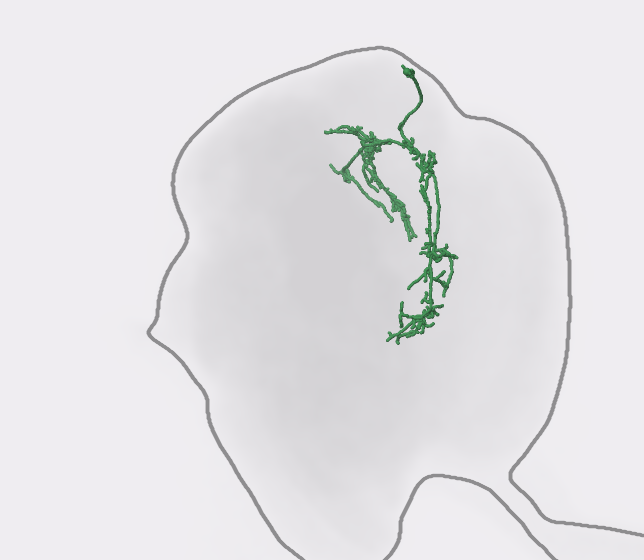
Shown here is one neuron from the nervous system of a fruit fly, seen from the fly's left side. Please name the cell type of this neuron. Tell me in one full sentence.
This neuron carries the cell type designation ATL014.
